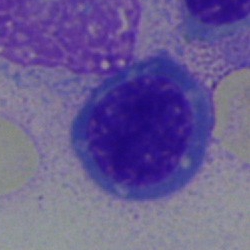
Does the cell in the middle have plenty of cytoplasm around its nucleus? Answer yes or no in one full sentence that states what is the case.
No, scant cytoplasm surrounds the nucleus of this cell.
